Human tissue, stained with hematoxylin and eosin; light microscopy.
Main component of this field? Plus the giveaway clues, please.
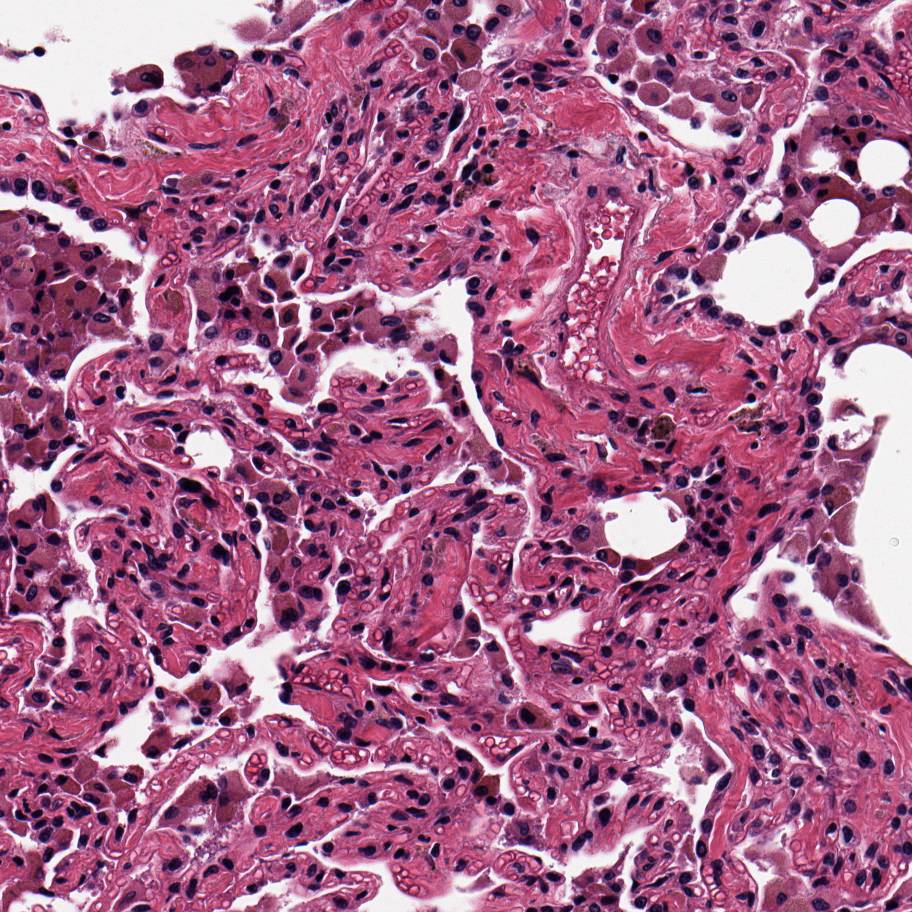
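The alveolus is what this field shows. Framework: thickened, branching pink septa separate narrow slit-like spaces.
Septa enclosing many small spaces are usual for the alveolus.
Septa: capillaries within them are packed with red blood cells, mostly in the centre and lower half.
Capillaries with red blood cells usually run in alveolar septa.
Lining: plump cells with rounded dark nuclei. Spaces: clusters of large rounded cells with abundant dark pink-brown cytoplasm fill those at upper left and upper right.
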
